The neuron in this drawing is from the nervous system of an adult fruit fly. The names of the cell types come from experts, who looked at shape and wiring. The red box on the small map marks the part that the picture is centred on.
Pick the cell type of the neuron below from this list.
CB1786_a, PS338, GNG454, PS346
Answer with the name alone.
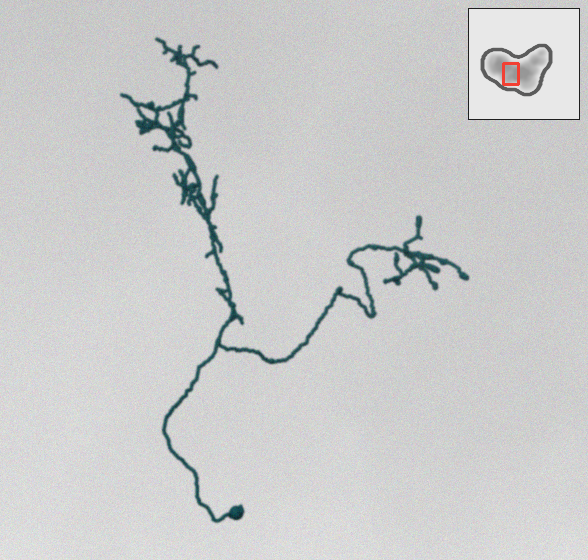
PS346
